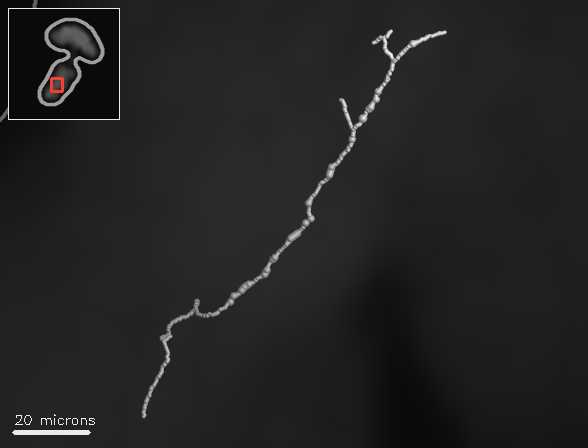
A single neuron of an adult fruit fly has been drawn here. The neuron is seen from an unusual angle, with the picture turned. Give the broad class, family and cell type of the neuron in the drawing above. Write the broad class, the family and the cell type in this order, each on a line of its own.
sensory neuron entering the nerve cord
class mechanosensory proprioceptive
SNpp43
